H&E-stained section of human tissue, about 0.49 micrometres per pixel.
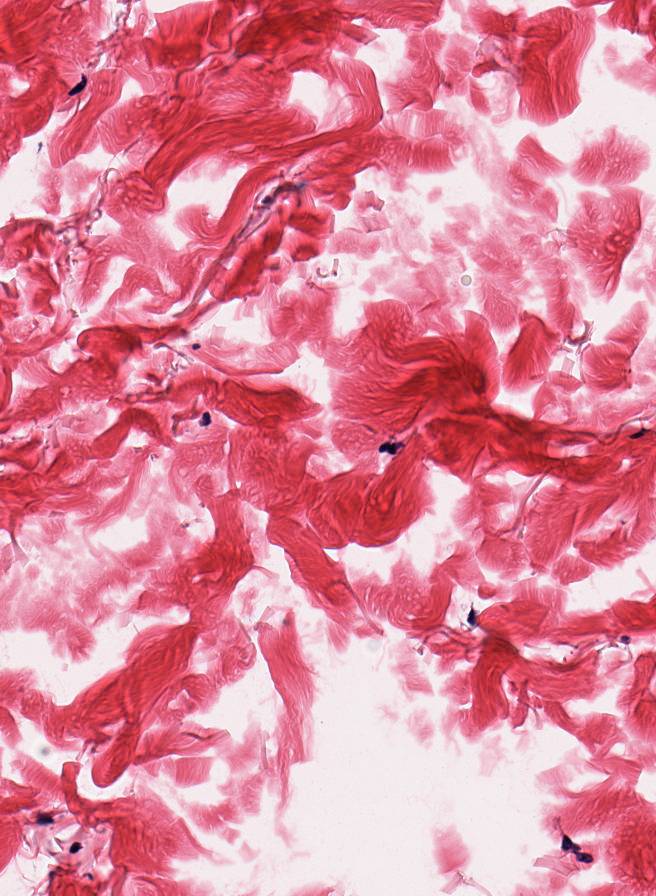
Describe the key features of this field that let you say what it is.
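Dermis, as far as I can see. Thick eosinophilic collagen bundles fill the whole field, interlacing haphazardly in many directions, with sparse nuclei lying singly between them.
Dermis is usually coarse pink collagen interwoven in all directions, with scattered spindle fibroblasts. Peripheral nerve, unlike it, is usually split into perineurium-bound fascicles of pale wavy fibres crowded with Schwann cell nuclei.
Here the nuclei are sparse, not crowded, and there's no epithelium, gland or tubule anywhere.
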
